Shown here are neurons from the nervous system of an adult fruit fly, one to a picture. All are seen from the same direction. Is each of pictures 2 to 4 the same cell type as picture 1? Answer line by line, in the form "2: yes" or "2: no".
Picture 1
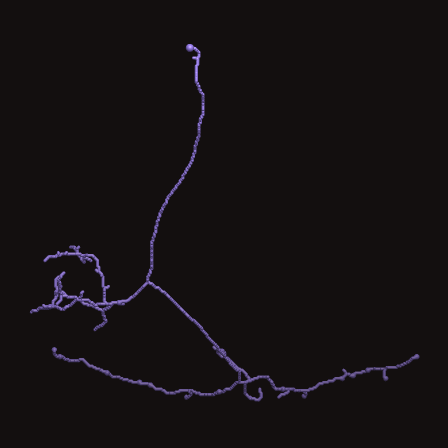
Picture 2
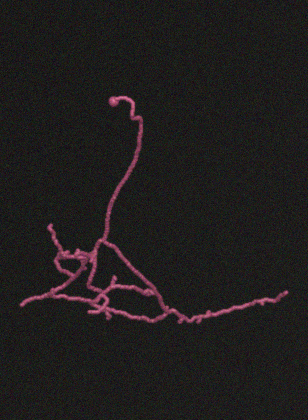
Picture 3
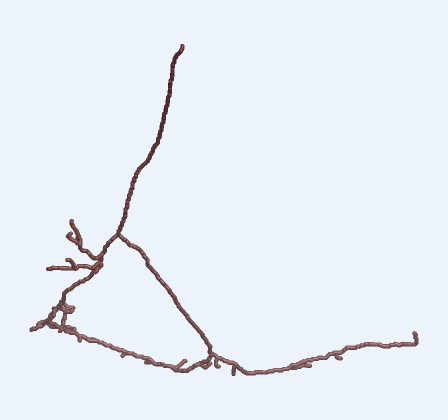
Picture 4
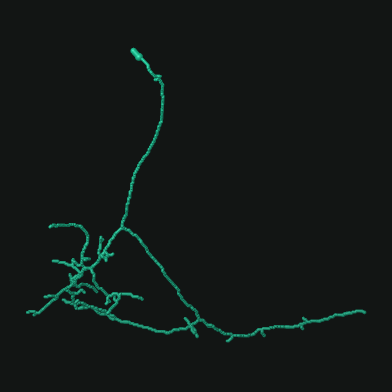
2: yes
3: yes
4: yes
